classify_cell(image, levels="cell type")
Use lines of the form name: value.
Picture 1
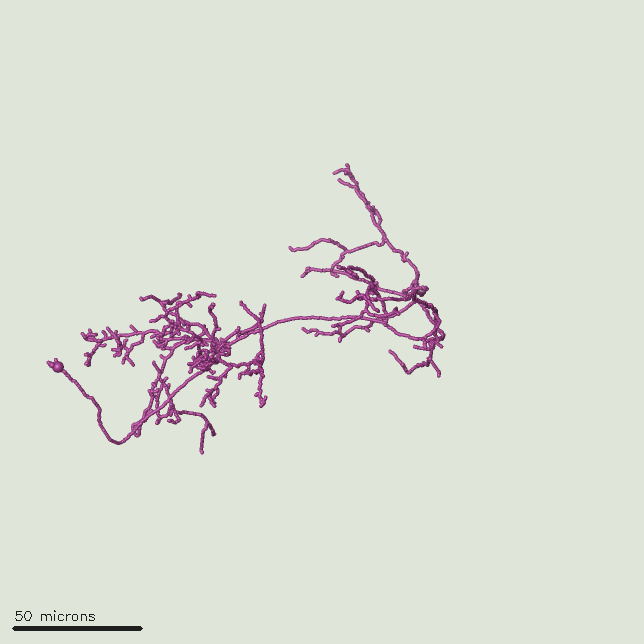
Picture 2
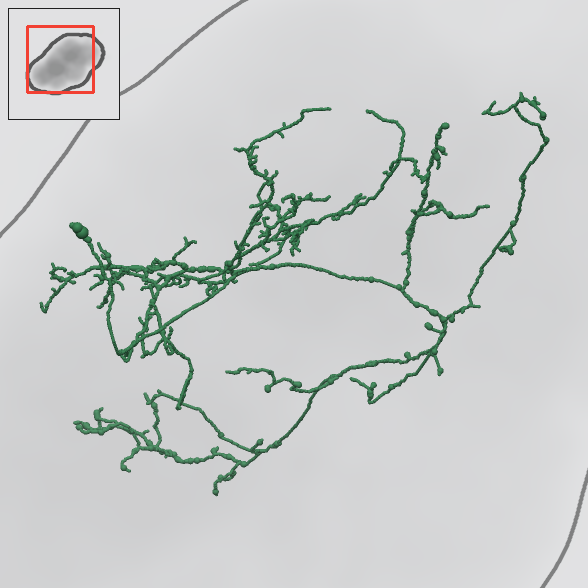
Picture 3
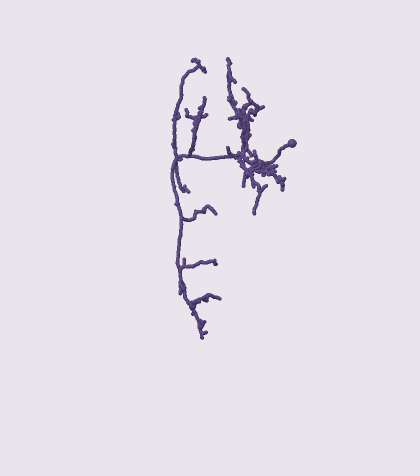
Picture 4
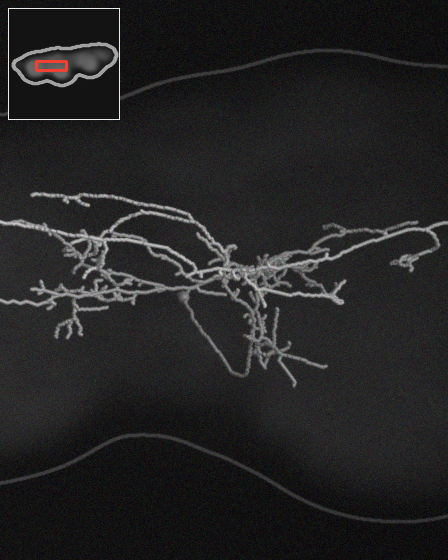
cell type: IN08B077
